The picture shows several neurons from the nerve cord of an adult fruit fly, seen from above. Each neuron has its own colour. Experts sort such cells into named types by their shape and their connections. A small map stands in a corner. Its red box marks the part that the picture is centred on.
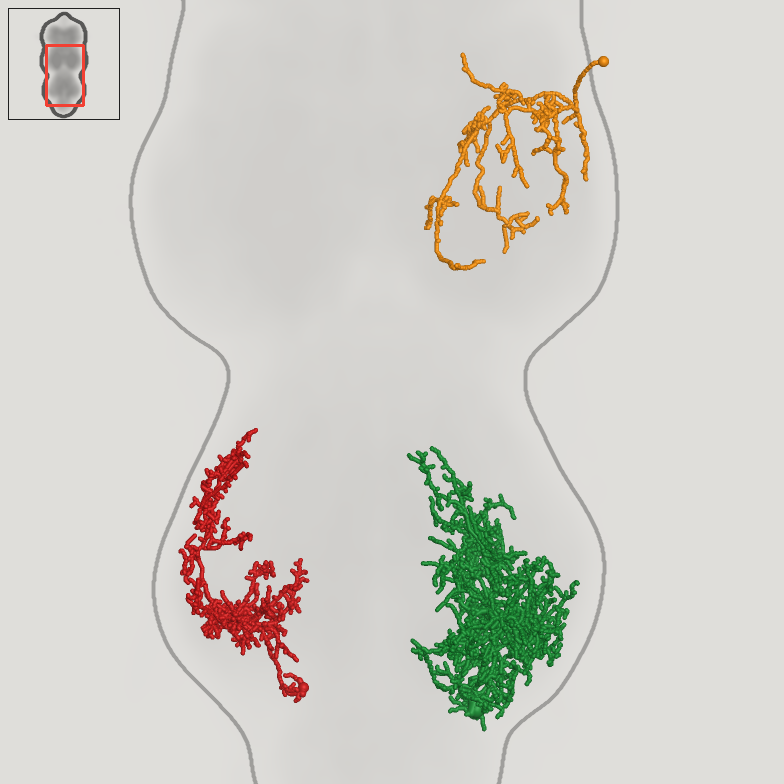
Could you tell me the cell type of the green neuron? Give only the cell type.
IN13A009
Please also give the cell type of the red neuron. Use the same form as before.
IN13A021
